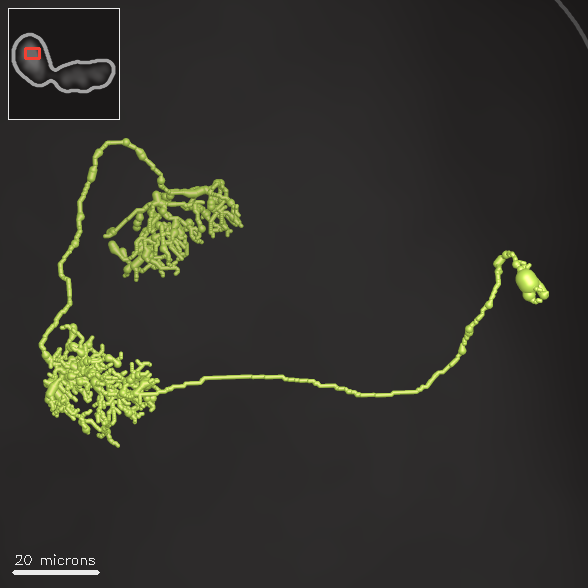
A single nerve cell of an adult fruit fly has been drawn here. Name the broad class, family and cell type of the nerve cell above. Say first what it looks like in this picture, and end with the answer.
The cell body is on the right of the picture. By the scale bar it is about 120 microns wide in this view. Dozens of branch ends can be seen. Its broad class is central-brain intrinsic neuron. The name of its family is class CX. The cell type is hDeltaA.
